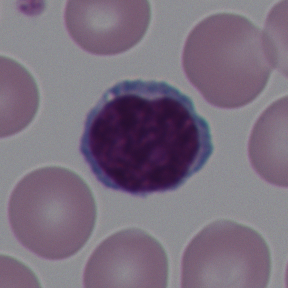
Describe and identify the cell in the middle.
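Within the nucleus no nucleoli can be seen, and the nuclear outline has a shallow notch at its top edge. The cytoplasm shows no granules, though a tiny clear spot lies in it at the upper left edge of the cell. This is a typical lymphocyte.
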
